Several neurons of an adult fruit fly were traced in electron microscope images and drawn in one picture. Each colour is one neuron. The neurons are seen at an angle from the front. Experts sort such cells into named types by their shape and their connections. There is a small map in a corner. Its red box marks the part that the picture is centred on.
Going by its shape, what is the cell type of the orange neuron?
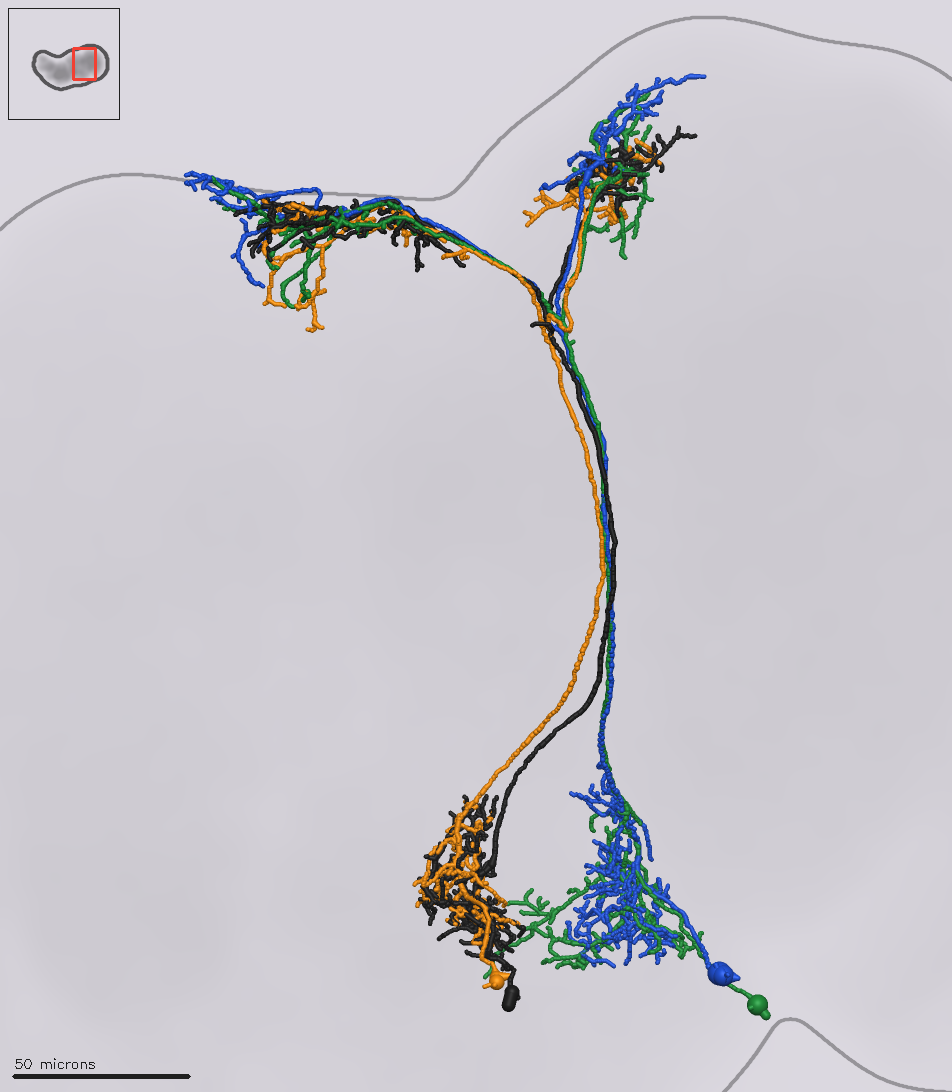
CB1009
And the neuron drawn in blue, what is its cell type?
BiT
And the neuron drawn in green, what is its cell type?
SMP743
